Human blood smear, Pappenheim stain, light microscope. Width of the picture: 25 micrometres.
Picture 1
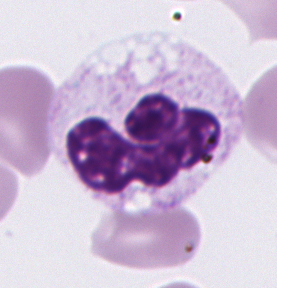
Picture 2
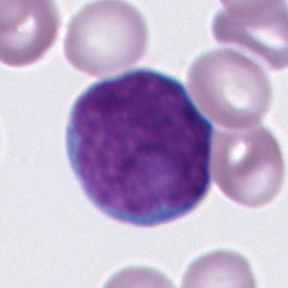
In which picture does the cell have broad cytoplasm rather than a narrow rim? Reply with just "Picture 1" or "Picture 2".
Picture 1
